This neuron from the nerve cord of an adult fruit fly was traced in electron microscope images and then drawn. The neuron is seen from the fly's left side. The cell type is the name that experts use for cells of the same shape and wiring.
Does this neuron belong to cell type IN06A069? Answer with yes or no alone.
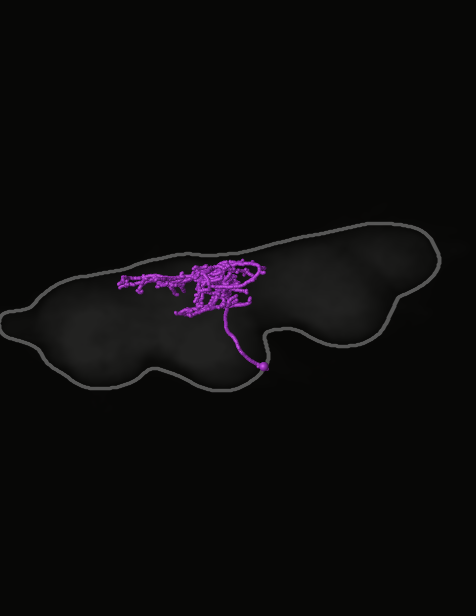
no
